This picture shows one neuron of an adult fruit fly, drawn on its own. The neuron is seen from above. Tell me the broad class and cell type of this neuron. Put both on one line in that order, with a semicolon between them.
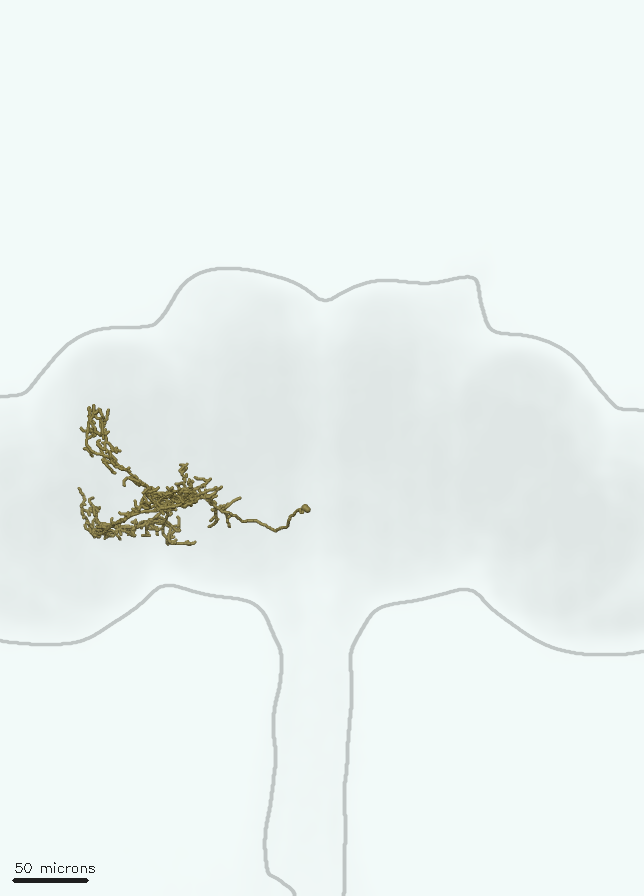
central-brain intrinsic neuron; SLP386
